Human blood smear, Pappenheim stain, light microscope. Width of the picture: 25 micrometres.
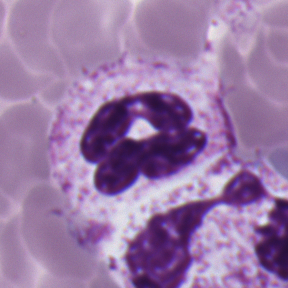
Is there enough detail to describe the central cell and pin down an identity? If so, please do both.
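Lobes curve around a small pale gap near the middle of the nucleus. Chromatin dense, dark purple throughout the lobes. Fine pinkish-violet granules scattered through the cytoplasm. Outline roughly round, edge finely irregular and granular. Segmented neutrophil.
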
